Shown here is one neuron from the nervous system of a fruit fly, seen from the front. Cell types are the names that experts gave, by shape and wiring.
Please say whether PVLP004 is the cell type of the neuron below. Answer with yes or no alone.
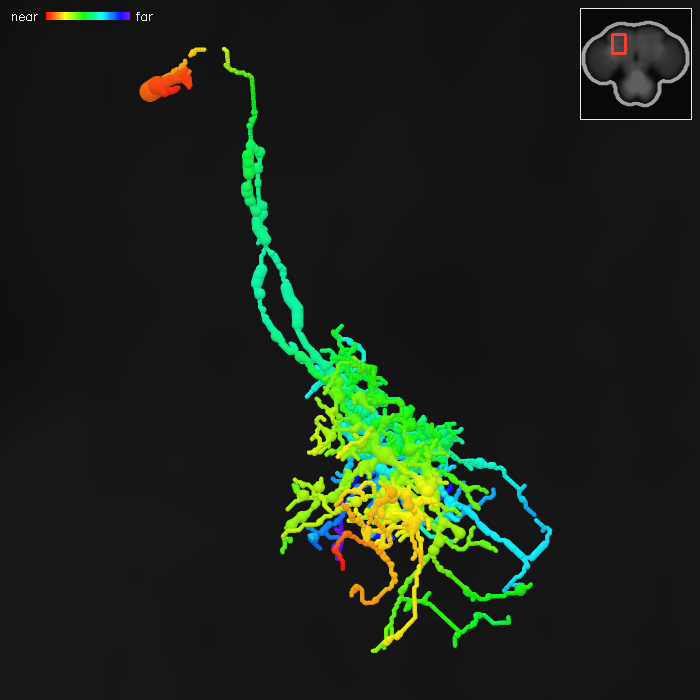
yes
